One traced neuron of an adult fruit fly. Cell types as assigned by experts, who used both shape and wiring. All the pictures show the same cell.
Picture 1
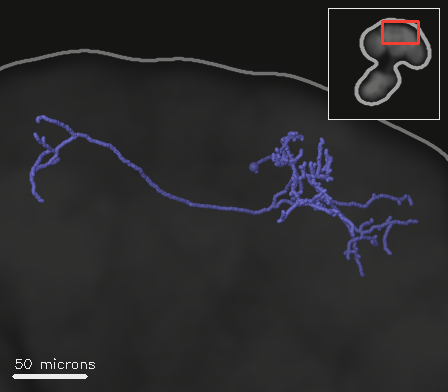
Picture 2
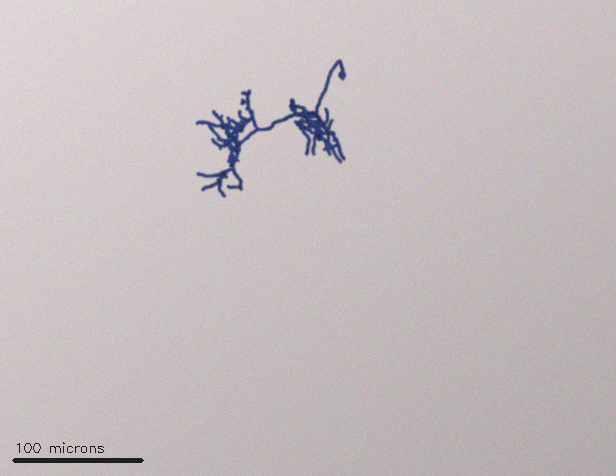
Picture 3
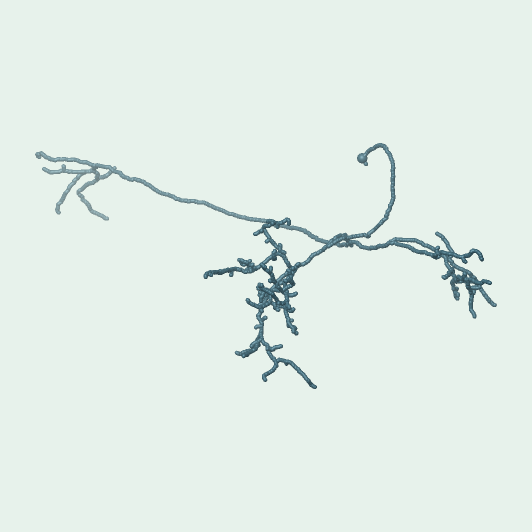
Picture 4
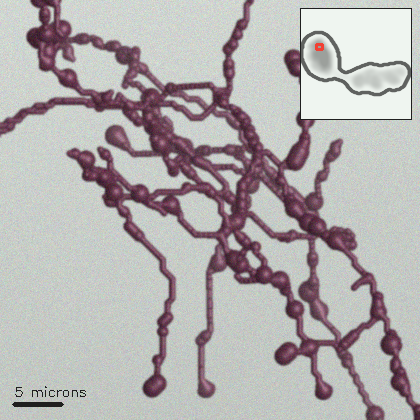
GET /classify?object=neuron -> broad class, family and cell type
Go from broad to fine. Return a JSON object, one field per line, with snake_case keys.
{
 "broad_class": "central-brain intrinsic neuron",
 "family": "hemilineage SMPp&v1_posterior",
 "cell_type": "SMP447"
}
